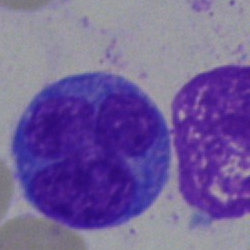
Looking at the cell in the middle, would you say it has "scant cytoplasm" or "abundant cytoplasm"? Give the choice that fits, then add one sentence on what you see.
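Scant cytoplasm. A narrow rim of deep blue cytoplasm surrounds the nucleus.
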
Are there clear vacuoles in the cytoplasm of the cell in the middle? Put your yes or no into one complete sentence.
No, the cytoplasm of this cell lacks vacuoles entirely.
